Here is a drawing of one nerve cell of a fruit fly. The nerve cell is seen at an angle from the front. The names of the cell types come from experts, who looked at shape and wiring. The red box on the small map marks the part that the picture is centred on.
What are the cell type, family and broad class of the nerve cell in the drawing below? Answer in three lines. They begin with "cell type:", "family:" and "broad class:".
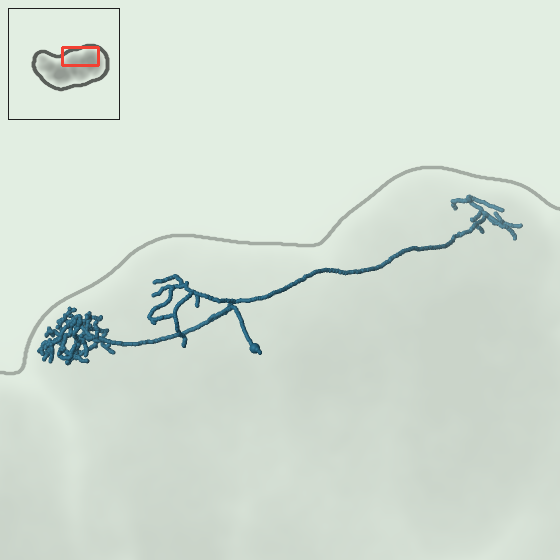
cell type: CB3340
family: hemilineage LHd1
broad class: central-brain intrinsic neuron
